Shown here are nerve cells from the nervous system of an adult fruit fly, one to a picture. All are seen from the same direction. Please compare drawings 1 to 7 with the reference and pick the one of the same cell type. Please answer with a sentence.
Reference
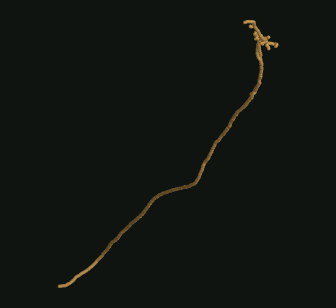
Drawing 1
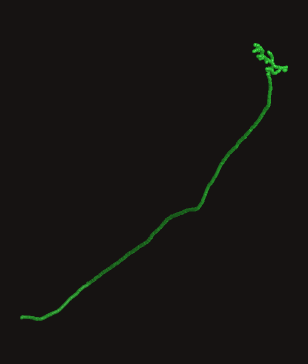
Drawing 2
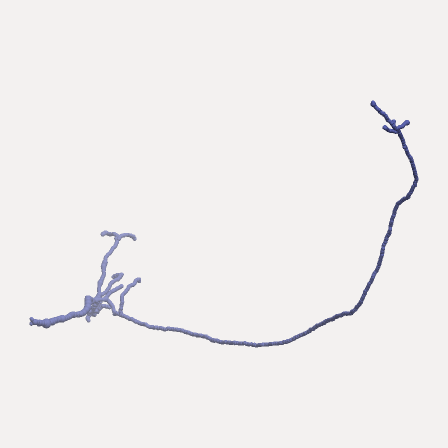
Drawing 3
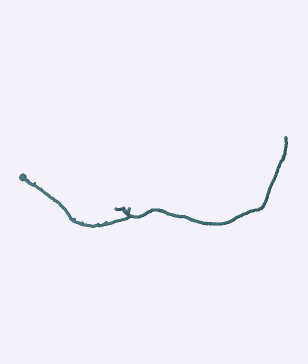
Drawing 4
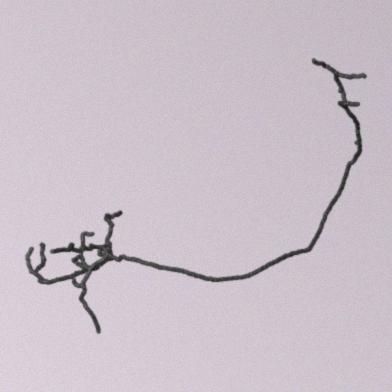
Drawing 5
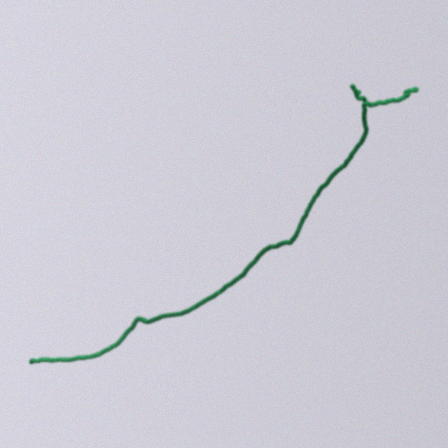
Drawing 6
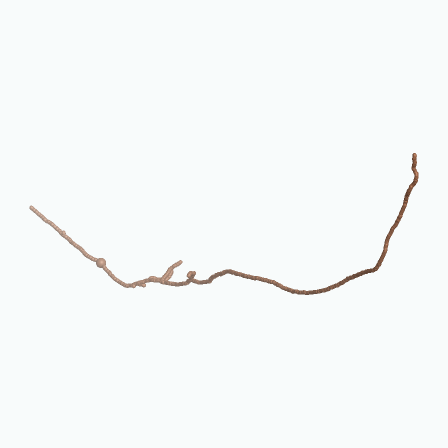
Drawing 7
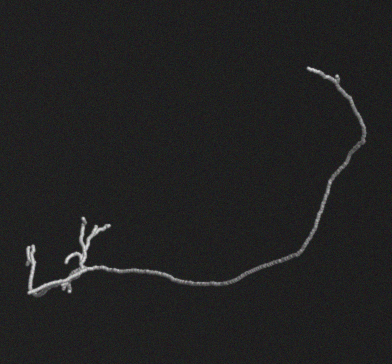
Drawing 1 shows a nerve cell of the same cell type.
